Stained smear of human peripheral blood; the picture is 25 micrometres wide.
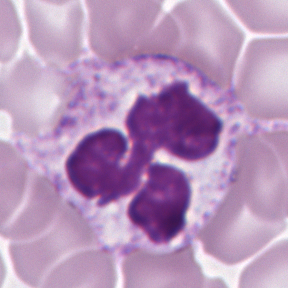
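Segmented neutrophil in a stained smear of human peripheral blood, light microscope. The nucleus is divided into three lobes, with dense, dark purple chromatin. The pale pinkish-lilac cytoplasm holds many fine violet granules.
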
